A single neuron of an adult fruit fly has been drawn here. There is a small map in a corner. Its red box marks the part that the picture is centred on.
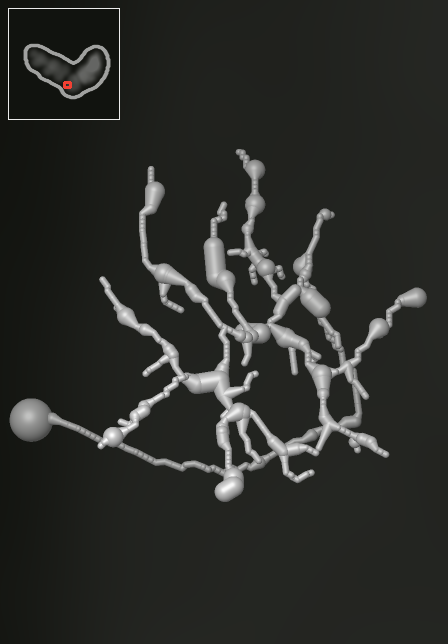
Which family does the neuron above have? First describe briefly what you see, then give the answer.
In this view it is about as wide as it is tall. It is an optic-lobe intrinsic neuron. The family is Dm.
